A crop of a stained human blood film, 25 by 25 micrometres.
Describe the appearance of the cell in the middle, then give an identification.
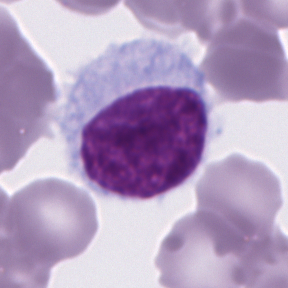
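Cell edge irregular and frayed, not smooth. Nuclear contour smooth, without indentation or lobes. Cytoplasm pale blue, with no distinct coarse granules. This is a hairy cell.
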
